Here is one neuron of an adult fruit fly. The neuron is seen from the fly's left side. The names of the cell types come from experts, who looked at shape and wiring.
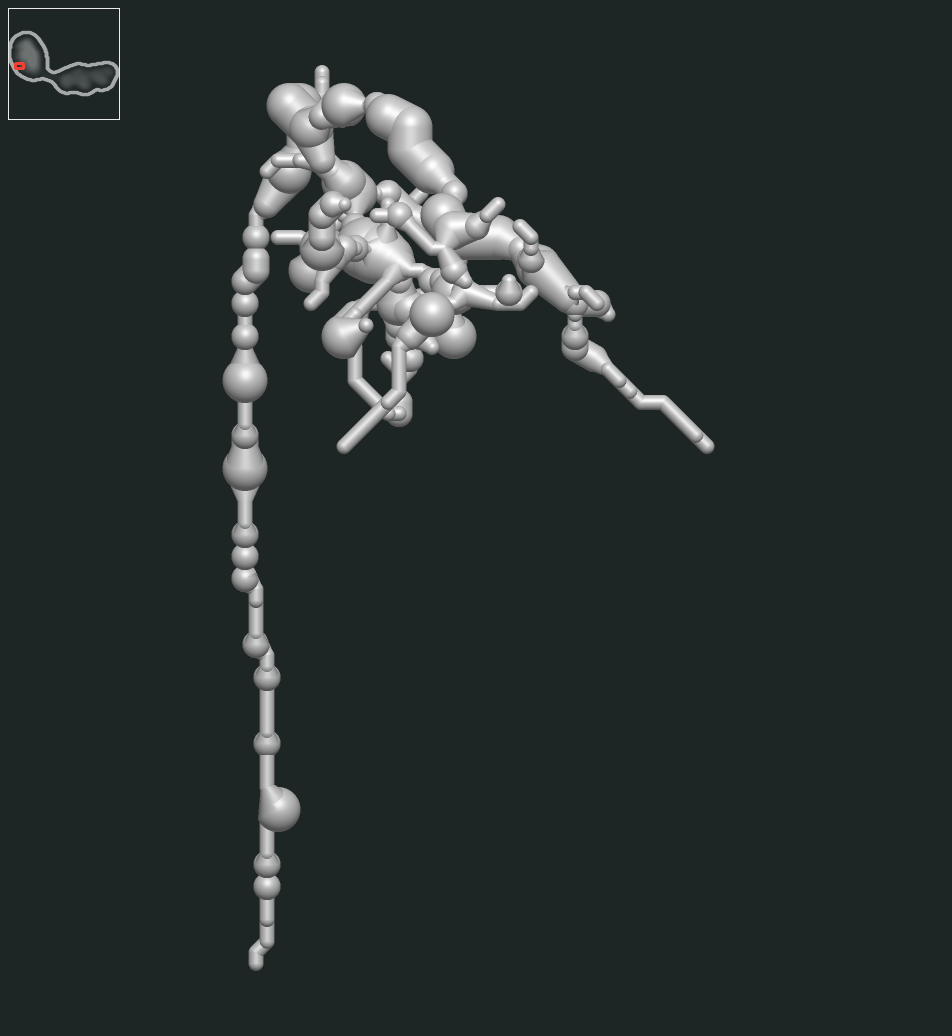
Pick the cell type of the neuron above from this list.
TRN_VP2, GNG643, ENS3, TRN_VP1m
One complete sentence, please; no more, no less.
The cell type held by this neuron is ENS3.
